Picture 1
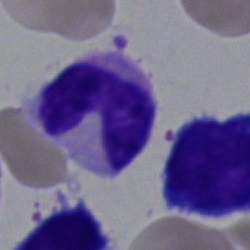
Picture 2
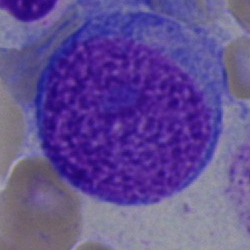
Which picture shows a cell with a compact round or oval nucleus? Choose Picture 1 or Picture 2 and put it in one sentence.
Compact and round or oval is the nucleus of the cell in picture 2.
